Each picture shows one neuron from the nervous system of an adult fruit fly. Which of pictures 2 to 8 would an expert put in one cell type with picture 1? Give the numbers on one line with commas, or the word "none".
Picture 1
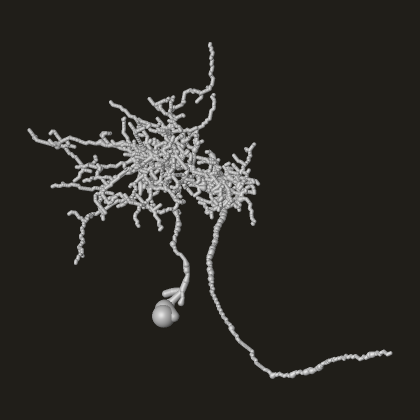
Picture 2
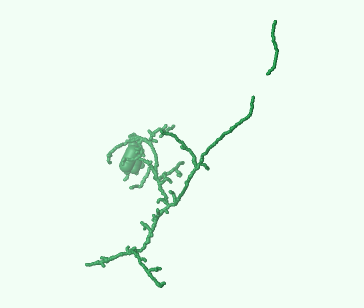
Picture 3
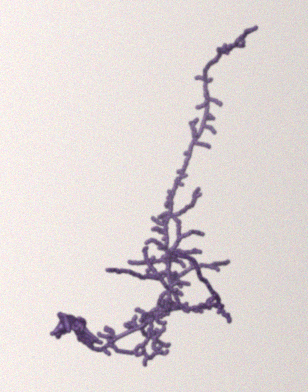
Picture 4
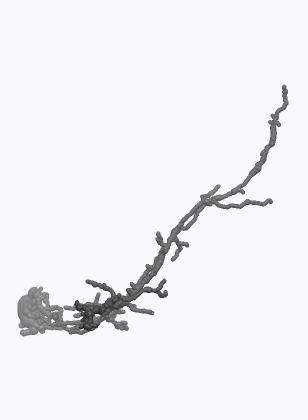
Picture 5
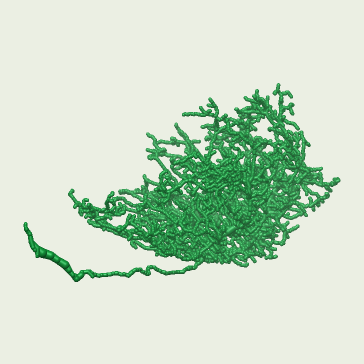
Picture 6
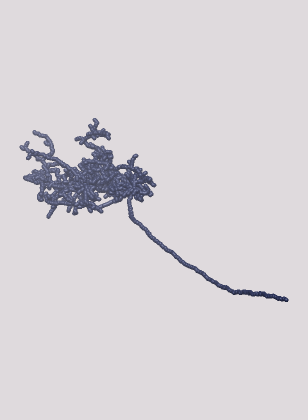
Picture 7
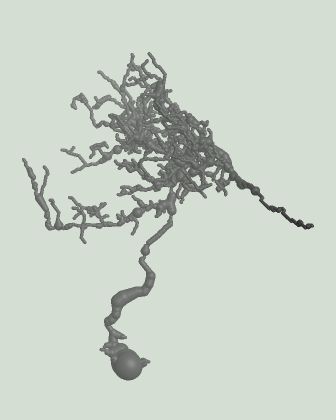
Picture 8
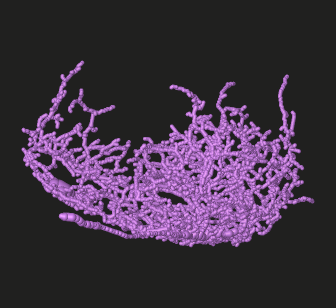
6, 7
